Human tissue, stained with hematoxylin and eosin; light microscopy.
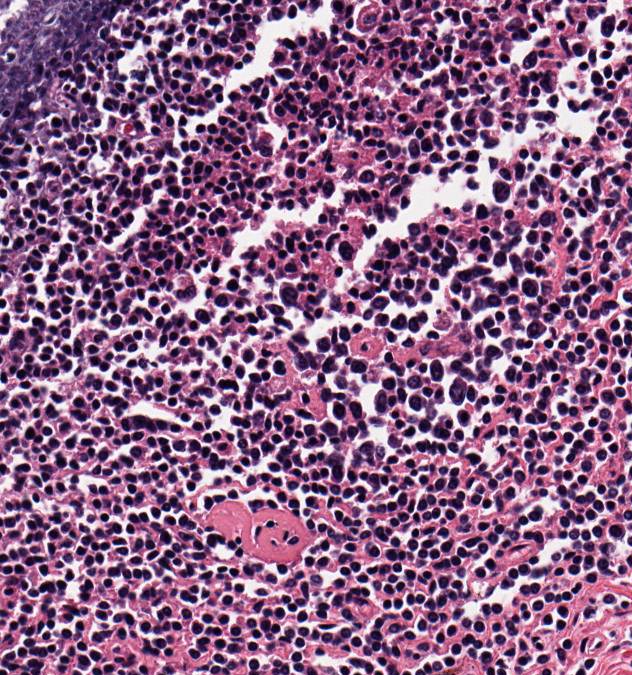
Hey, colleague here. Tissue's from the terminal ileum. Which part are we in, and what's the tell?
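Lymphoid tissue: densely packed small round cells fill almost the whole field in diffuse sheets, most of them lymphocytes with round, dark nuclei and very scant cytoplasm. Larger cells with paler nuclei and pink cytoplasm lie scattered among them; the upper left is denser and darker blue.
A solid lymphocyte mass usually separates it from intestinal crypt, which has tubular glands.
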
